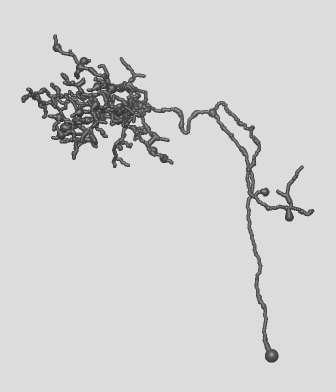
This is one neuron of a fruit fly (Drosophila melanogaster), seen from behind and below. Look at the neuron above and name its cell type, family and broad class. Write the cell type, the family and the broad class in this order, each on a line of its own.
Li23
Li
optic-lobe intrinsic neuron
